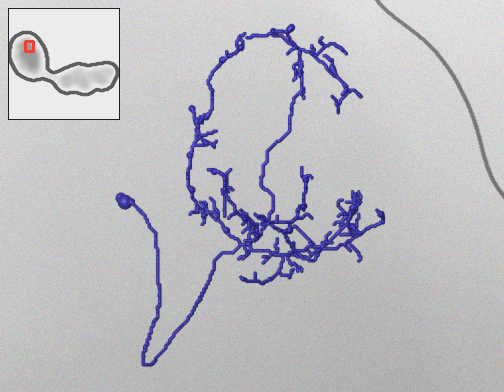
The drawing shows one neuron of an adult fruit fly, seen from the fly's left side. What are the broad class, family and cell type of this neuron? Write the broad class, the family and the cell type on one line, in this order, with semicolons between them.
central-brain intrinsic neuron; hemilineage LHl4_dorsal; CB2770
